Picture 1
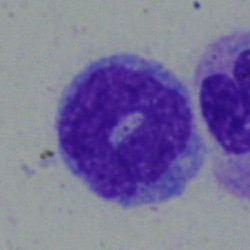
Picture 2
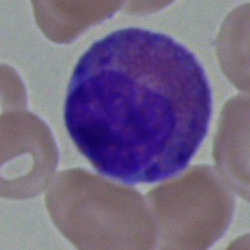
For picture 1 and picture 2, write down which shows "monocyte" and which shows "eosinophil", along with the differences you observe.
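The monocyte is in picture 1, the eosinophil in picture 2. Item one, outline: the monocyte is roughly round with a slightly uneven edge, while the eosinophil is round and smooth, with no projections or blebs on its surface.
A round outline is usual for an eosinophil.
Item two, chromatin: deep purple and finely stippled throughout in the monocyte, dark purple and condensed rather than fine in the eosinophil. Item three, nuclear detail: the monocyte's nucleus has a pale, elongated slit near its centre, running diagonally from lower left to upper right. Item four, cytoplasm: no distinct granules are visible in the monocyte, and no clear vacuoles in the eosinophil. Item five, surroundings: pale red cells lie around the eosinophil on all sides.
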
